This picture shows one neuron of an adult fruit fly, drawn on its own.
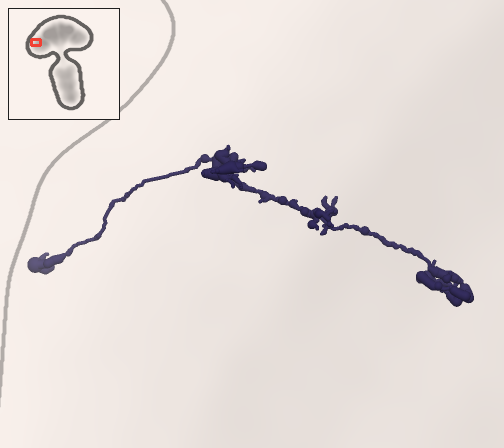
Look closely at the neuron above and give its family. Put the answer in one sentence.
The family is Mi.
